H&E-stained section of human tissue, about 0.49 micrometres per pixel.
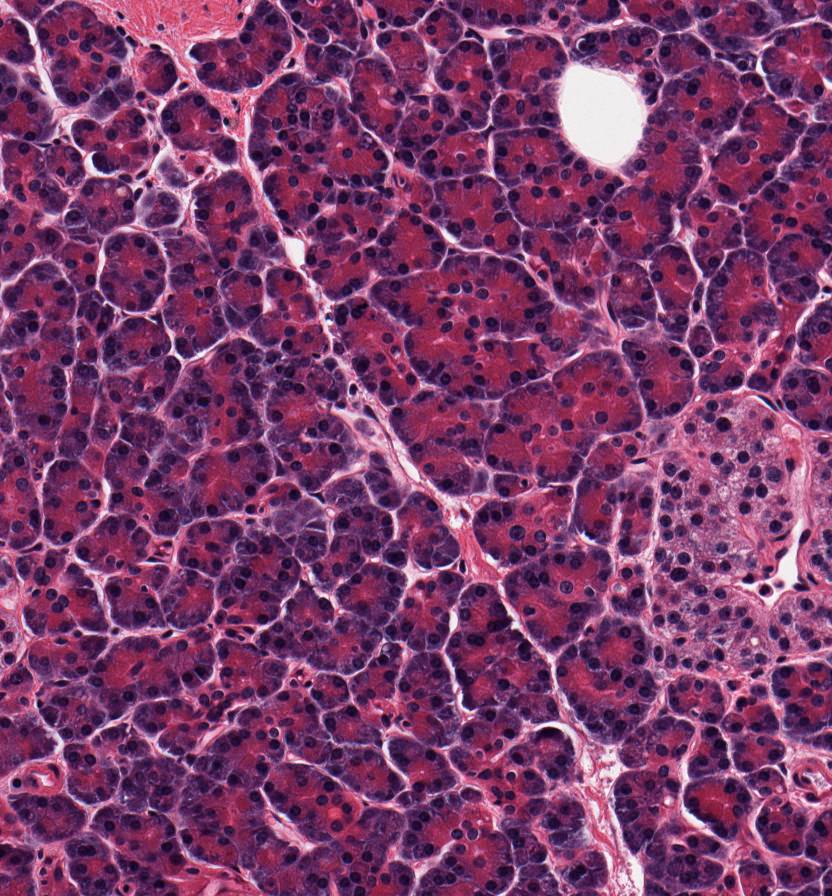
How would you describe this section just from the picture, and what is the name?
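First, closely packed acini fill almost the whole field. Second, acinar nuclei are round and basal, ringed by purple cytoplasm, with deep pink cytoplasm towards the acinar centres. Third, at the middle of the right edge lies a paler islet of finely granular cells not arranged in acini. This section is pancreas.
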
